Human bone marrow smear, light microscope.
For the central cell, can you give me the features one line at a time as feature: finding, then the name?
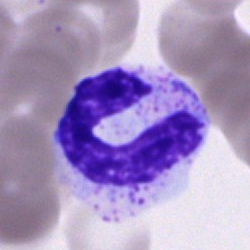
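Nucleus: single curved band, C-shaped, opening toward the right
Chromatin: dense, dark purple, coarsely clumped
Cytoplasm: pale lilac
Outline: roughly round
Name: band neutrophil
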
